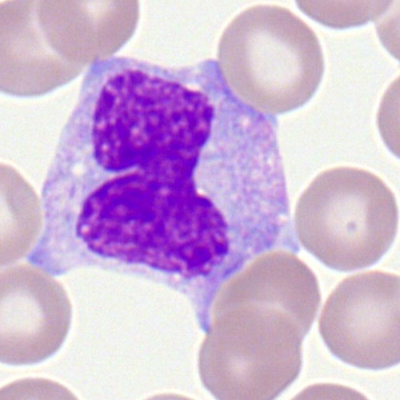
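Monocyte at the centre: see how mottled the chromatin is, small pale spots among darker purple areas. Cytoplasm surrounds the nucleus on all sides, widest on the right. It is pale lilac-blue, faintly fine in texture, with no coarse coloured granules.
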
